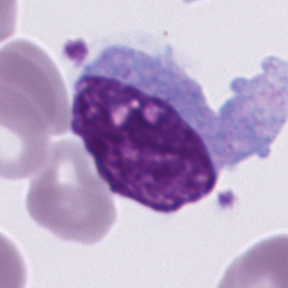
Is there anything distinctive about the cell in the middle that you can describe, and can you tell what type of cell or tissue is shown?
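In the upper part of the nucleus there are two pale rounded spots. The cytoplasm looks pale greyish blue, and I can't pick out any distinct granules. Its right edge is ragged, with small rounded blebs. So this is a monocyte.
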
